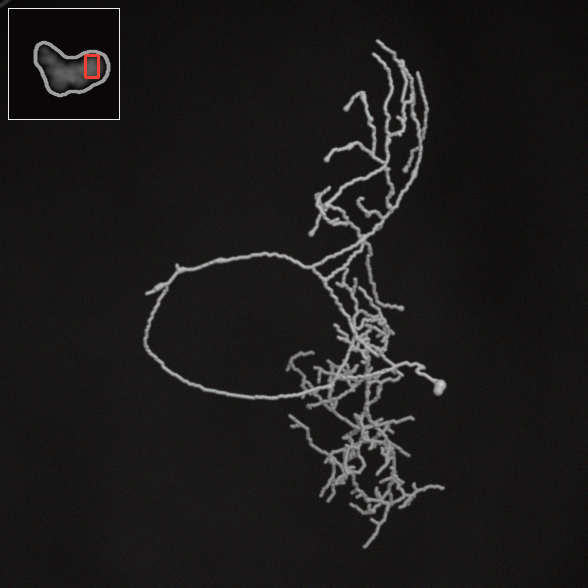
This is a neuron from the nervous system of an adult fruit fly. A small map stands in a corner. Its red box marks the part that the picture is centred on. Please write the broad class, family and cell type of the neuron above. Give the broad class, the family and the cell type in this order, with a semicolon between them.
central-brain intrinsic neuron; hemilineage VLPl&d1_dorsal; AVLP225_b2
